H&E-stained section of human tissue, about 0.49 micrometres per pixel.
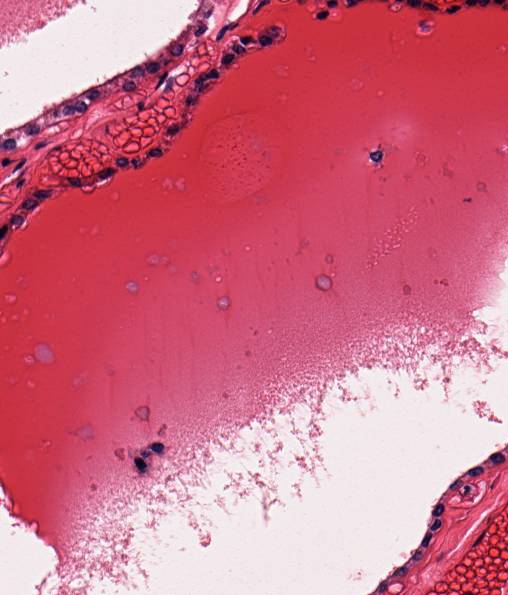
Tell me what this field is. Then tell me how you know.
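A thyroid follicle is the main structure in this field. A large space filled with homogeneous pink eosinophilic material occupies most of the field, its upper-left border lined by flattened cells with dark, elongated nuclei.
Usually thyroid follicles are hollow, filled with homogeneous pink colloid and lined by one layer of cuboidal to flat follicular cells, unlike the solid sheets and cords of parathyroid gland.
Capillaries packed with red blood cells lie in the thin upper-left septum.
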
